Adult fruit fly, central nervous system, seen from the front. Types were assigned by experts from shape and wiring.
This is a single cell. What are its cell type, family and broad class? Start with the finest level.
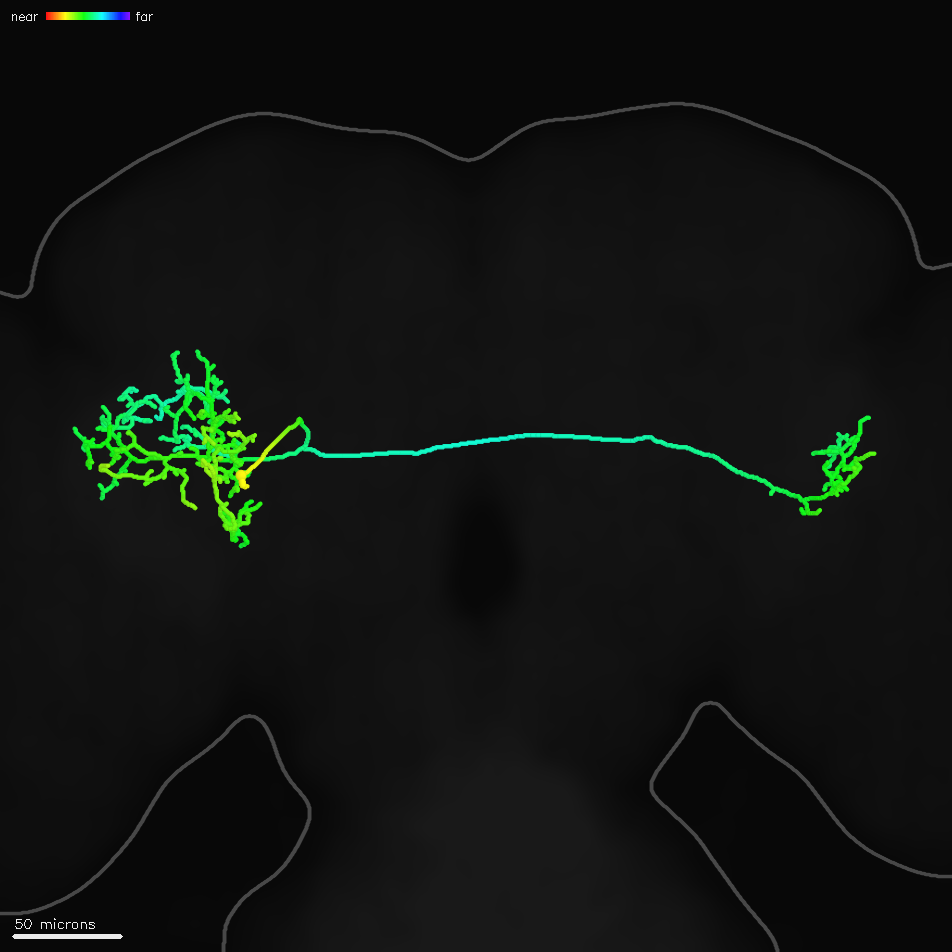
CB4169; hemilineage VLPa2; central-brain intrinsic neuron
